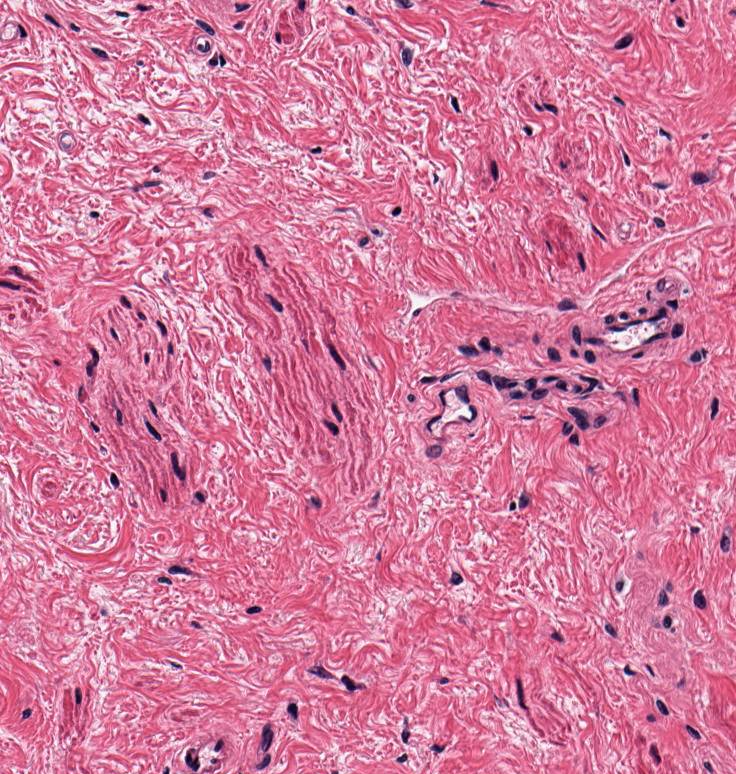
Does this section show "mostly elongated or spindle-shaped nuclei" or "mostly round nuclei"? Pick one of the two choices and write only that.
Mostly elongated or spindle-shaped nuclei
